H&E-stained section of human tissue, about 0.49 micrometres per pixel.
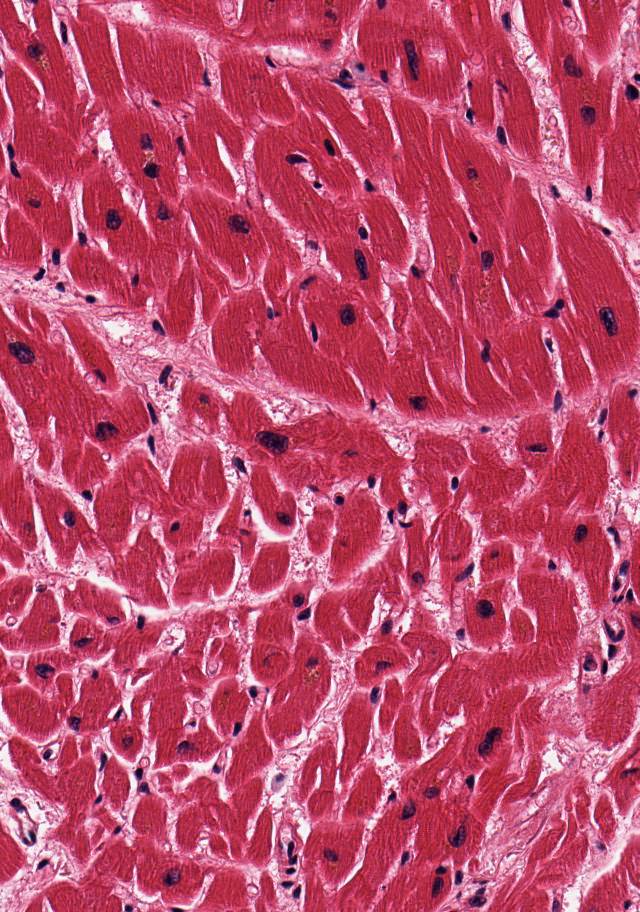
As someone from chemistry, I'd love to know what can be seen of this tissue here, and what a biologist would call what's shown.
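To begin, branching muscle fibres fill the whole field, cut more lengthwise in the upper half and more obliquely or across in the lower half. Their cytoplasm is deeply eosinophilic with faint lengthwise striations. At the poles of some muscle nuclei sit fine golden-brown granules. No adipocytes are present anywhere. The tissue is left ventricle of the heart.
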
